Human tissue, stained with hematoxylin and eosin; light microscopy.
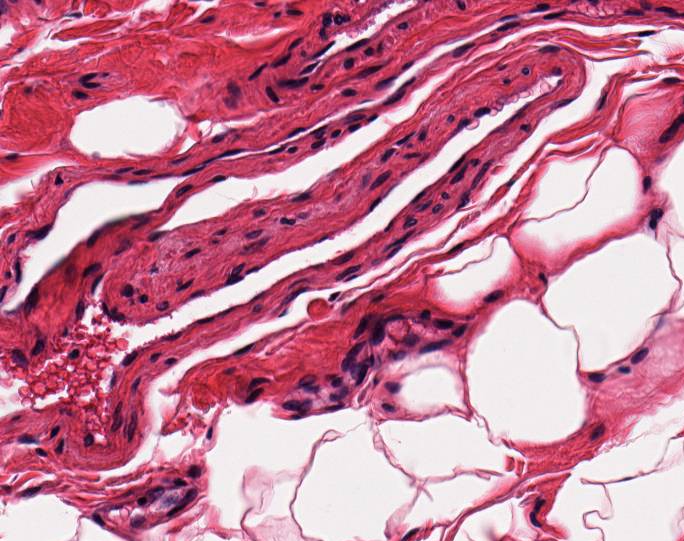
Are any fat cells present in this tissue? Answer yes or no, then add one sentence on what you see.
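Yes. Adipocytes, seen as large empty polygonal spaces with thin pink borders, fill the lower right part of the field.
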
